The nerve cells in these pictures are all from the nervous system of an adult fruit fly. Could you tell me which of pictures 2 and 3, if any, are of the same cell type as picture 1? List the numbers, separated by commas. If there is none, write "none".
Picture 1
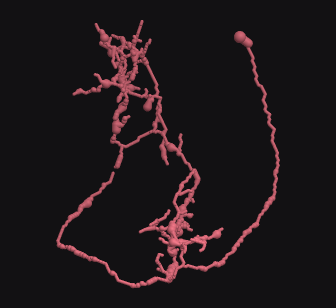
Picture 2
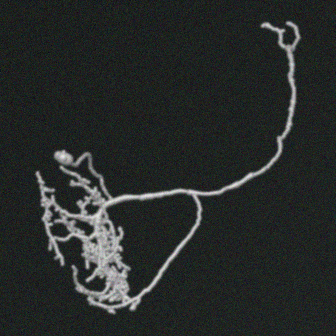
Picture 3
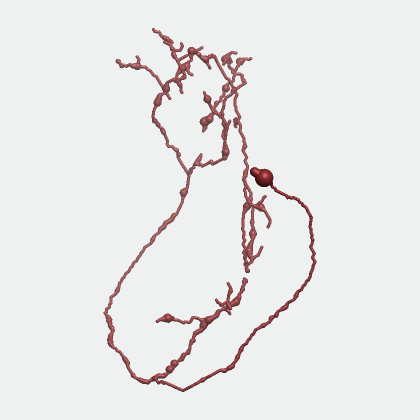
3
